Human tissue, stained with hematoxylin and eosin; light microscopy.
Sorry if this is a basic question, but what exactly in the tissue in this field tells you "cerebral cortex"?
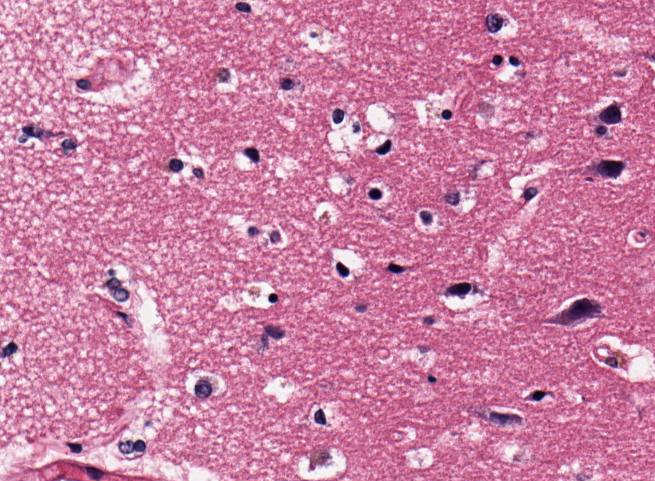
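Matrix: pink, finely granular-fibrillary throughout, cells scattered singly in it. No epithelium, no glands, no fat cells, no large open lumens anywhere. Most scattered cells: small, round, densely dark nuclei with little visible cytoplasm. Right side: several larger cells, one elongated and triangular in the lower right.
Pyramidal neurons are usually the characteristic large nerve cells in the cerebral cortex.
These larger cells, the triangular one included, go with that. Their outlines are shrunken, angular and darkly stained.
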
